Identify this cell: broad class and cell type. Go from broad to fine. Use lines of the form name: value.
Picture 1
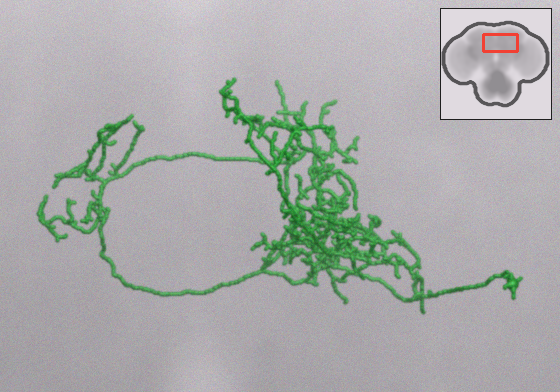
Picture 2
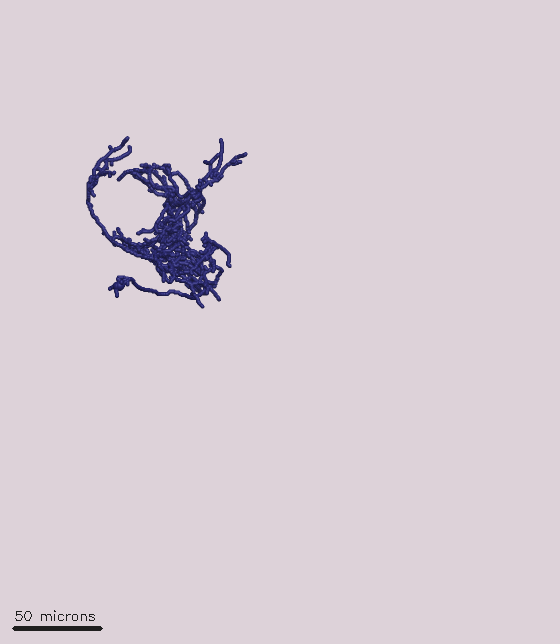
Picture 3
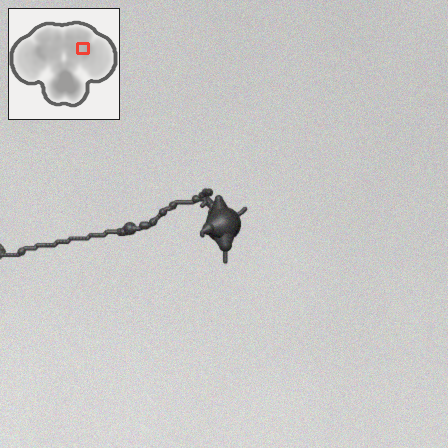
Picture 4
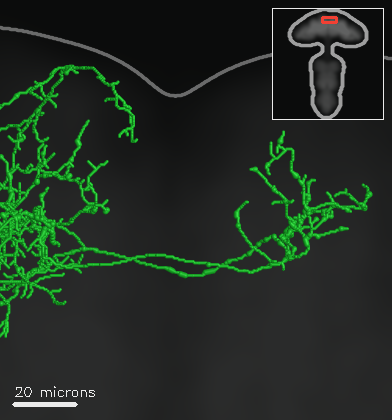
broad class: central-brain intrinsic neuron
cell type: CRE071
